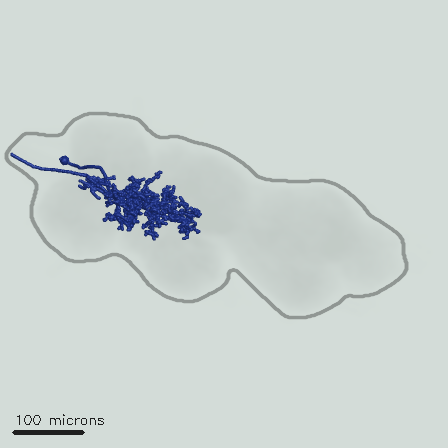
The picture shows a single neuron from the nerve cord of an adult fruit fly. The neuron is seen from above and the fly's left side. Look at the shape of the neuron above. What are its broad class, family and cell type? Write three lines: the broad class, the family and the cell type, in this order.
ascending neuron
hemilineage 07B
AN07B018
